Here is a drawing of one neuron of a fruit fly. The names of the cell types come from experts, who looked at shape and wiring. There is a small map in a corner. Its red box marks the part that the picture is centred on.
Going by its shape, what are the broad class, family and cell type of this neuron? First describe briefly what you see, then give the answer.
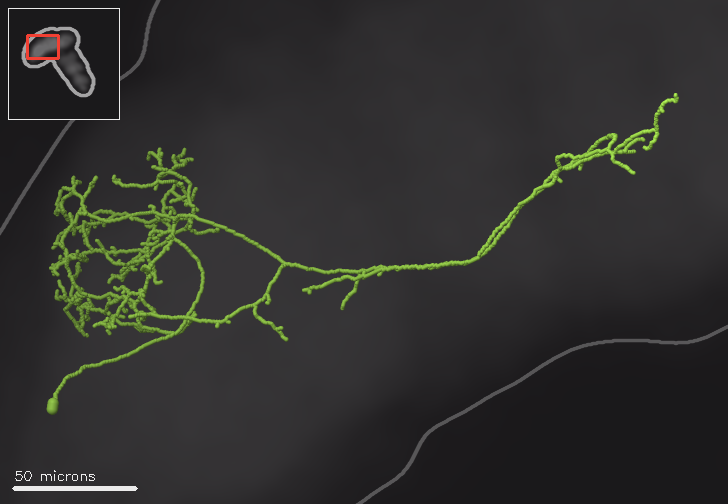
Its cell body lies at the lower left of the picture. From left to right in the picture it spans about 250 microns. The picture shows dozens of branch ends. It is a central-brain intrinsic neuron. Its family is hemilineage LHl2_ventral. The cell type is AVLP067.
